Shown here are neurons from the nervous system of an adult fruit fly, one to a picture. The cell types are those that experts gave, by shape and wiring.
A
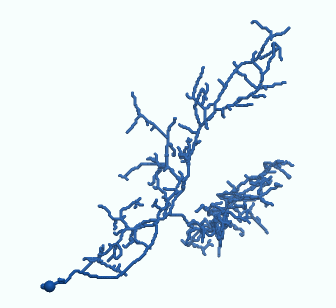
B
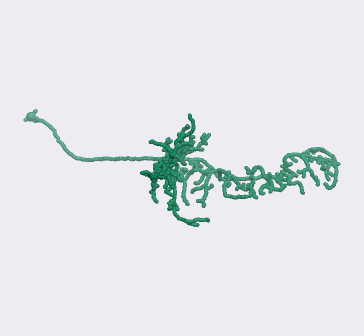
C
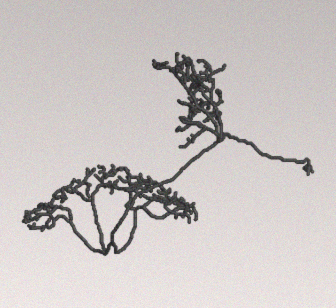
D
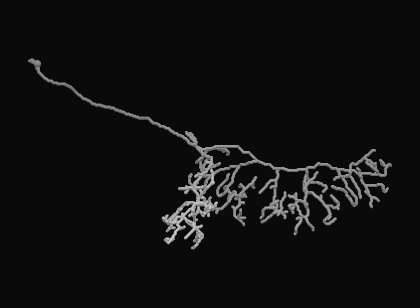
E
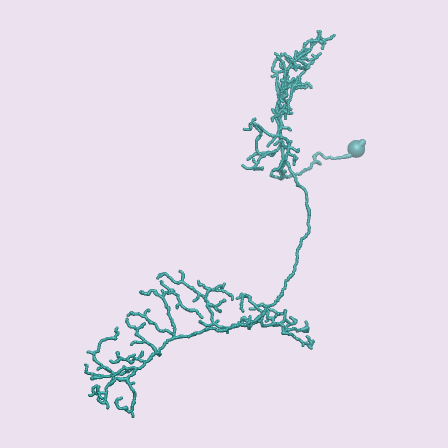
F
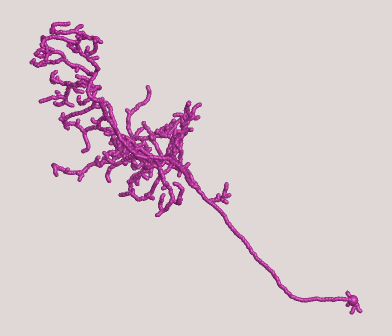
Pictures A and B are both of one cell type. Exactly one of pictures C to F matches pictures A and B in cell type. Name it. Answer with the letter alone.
F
